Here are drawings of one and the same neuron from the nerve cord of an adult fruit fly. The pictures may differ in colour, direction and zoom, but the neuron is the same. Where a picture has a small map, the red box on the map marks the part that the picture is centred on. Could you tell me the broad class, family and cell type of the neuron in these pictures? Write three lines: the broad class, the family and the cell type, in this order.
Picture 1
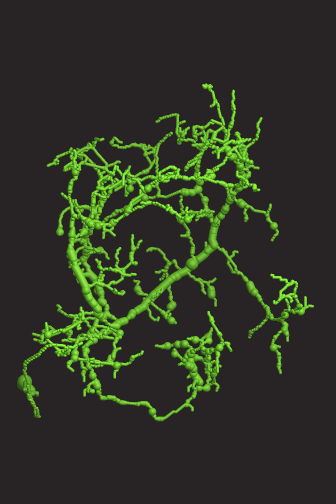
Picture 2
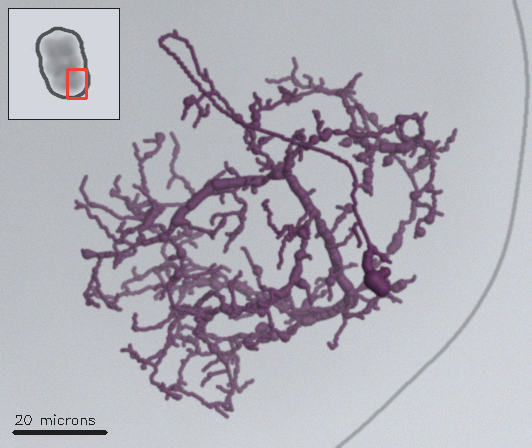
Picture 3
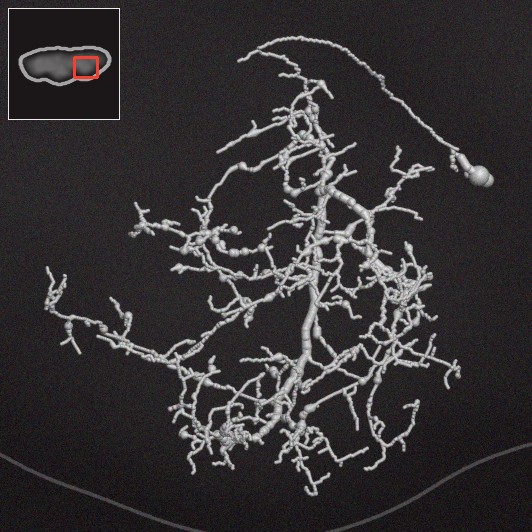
nerve-cord intrinsic neuron
hemilineage 03A
IN03A041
